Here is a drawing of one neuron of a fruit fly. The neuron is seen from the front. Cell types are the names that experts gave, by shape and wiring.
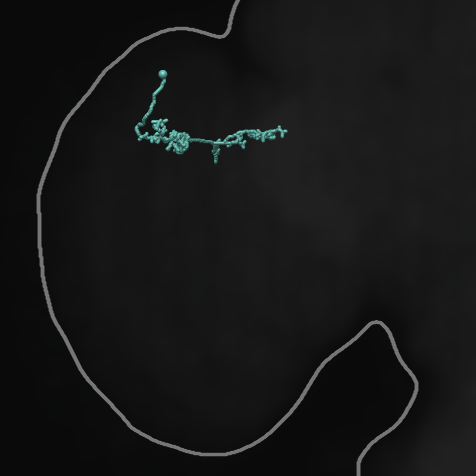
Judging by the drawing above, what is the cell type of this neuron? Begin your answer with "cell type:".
cell type: TmY5a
